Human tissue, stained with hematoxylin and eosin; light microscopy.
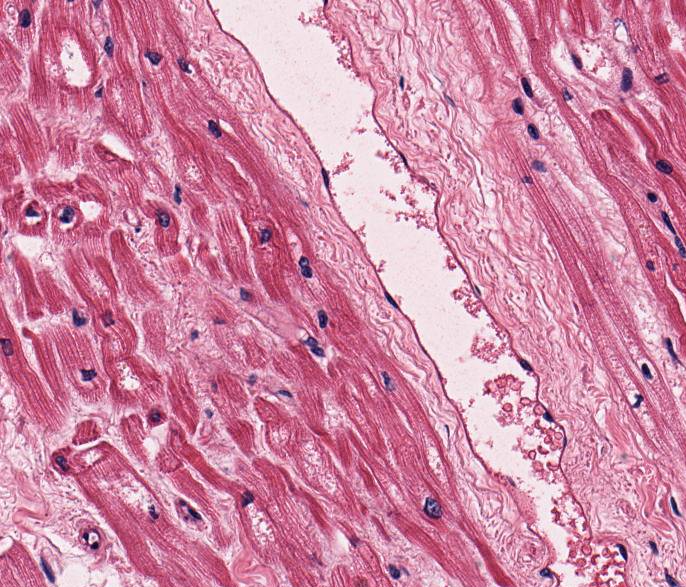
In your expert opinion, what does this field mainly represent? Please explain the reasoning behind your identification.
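The field mainly shows myocardium. The deciding feature lies at the left, where fibres cut across show a pale clear zone around the central nucleus.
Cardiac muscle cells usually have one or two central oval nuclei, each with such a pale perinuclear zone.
A narrow pale cleft runs diagonally from the top centre to the bottom right, separating two bands of muscle tissue. A thin line of flattened cells with slender dark nuclei edges the cleft, and small clusters of red blood cells lie in its lower part.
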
